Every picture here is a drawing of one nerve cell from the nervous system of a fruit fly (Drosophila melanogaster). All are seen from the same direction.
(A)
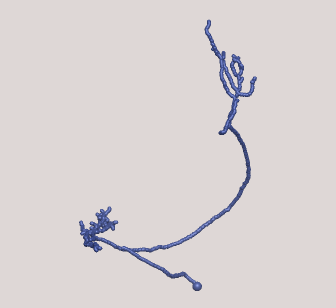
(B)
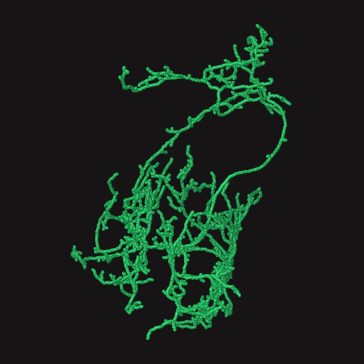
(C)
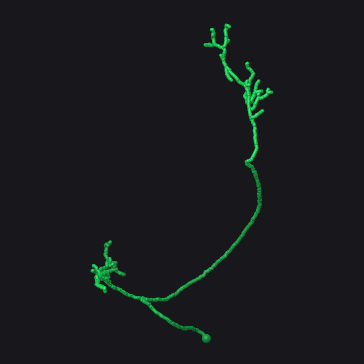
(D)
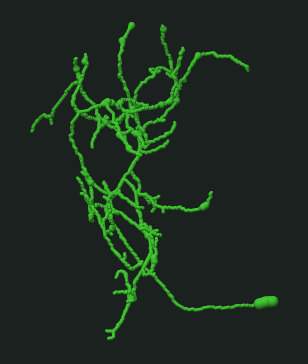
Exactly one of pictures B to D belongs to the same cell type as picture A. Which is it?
Picture C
